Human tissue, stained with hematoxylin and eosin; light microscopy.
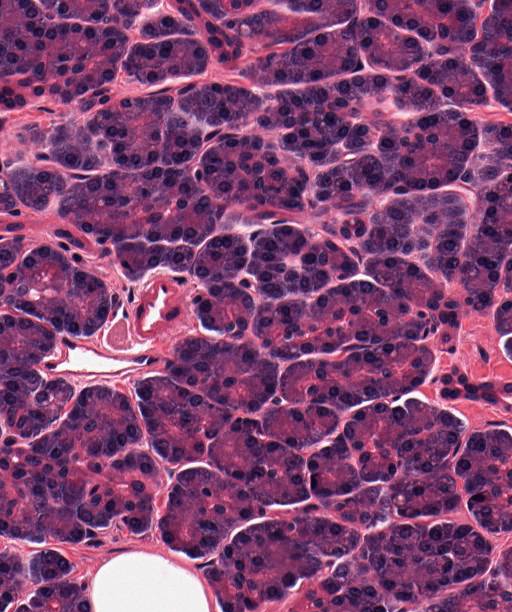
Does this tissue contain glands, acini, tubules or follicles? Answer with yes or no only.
Yes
